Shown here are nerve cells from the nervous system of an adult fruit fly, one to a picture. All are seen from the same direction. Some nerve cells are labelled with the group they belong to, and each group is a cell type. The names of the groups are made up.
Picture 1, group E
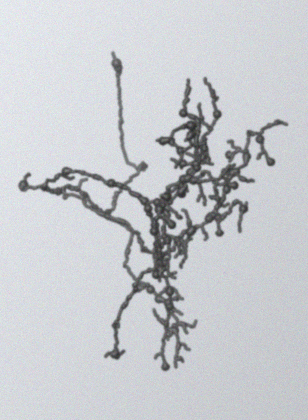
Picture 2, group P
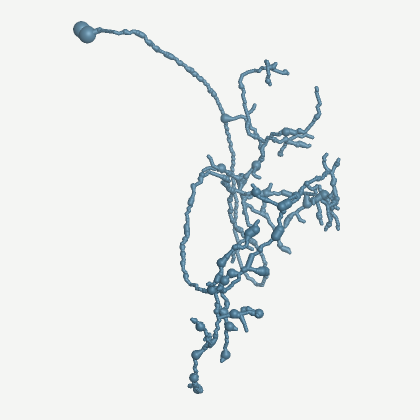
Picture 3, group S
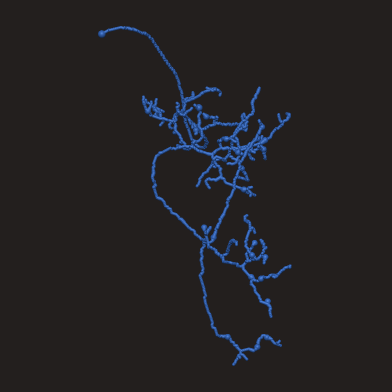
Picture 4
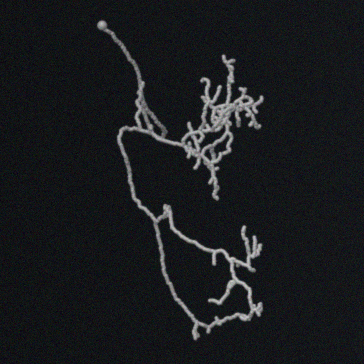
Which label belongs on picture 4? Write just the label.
group S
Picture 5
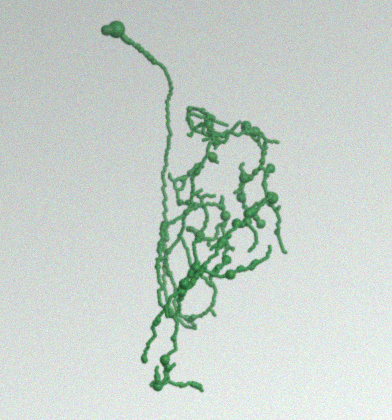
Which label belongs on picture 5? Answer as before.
group P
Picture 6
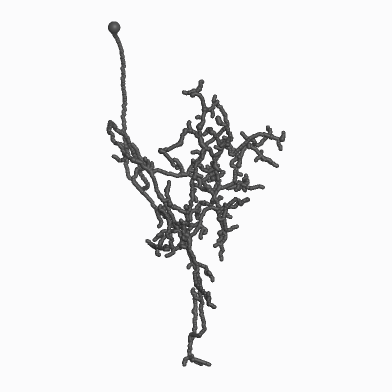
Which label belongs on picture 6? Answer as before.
group E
